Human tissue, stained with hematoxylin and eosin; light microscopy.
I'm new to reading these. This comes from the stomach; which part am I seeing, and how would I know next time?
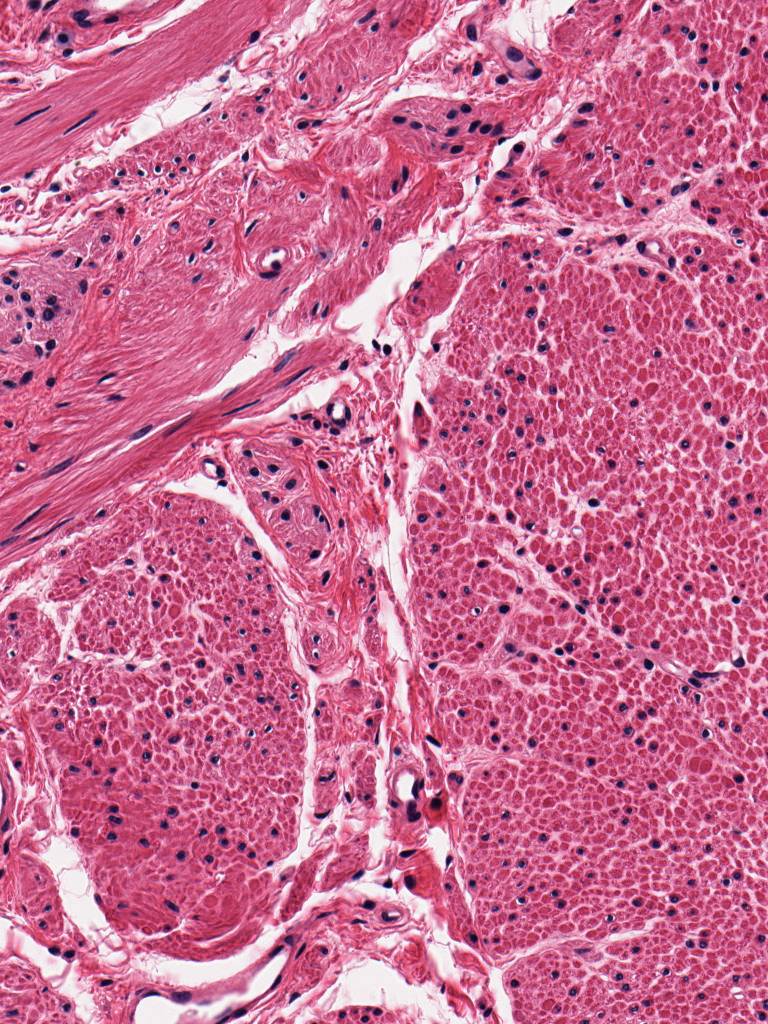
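So: smooth muscle, in bundles separated by narrow bands of connective tissue, the largest cut across in the right half and lower left.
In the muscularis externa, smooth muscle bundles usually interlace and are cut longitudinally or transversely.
In lengthwise-cut cells the nuclei are elongated and cigar-shaped, blunt at the ends.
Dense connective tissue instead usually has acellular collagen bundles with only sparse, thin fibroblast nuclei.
A loose, paler connective tissue band runs roughly vertically down the centre.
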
